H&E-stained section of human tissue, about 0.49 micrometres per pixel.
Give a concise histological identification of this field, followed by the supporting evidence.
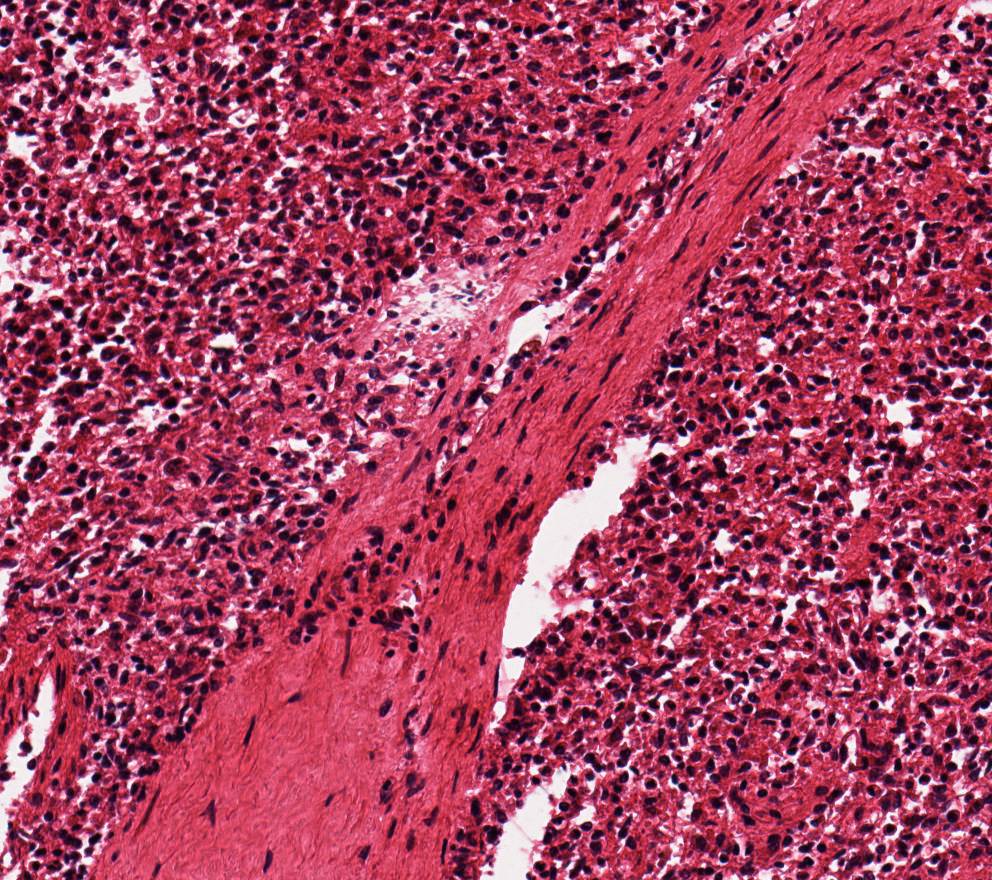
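In short, red pulp of the spleen. Check one: abundant red-staining material fills the spaces between nuclei in both cellular areas.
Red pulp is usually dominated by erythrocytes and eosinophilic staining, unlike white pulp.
Check two: those areas hold many small, round, dark nuclei with scant cytoplasm. Check three: a pink fibrous band runs diagonally between them.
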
